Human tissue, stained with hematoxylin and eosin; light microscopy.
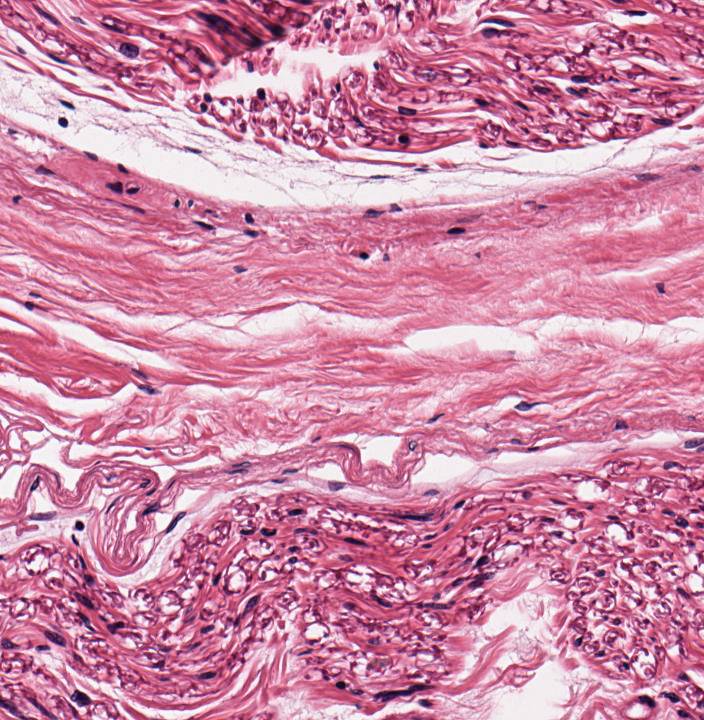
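Tibial nerve. A broad band of dense pink fibrous tissue crosses the middle horizontally, its collagen in wavy parallel bundles running mostly left to right, with sparse small dark elongated nuclei. More cellular tissue lies above and below. The lower part is packed with small round pale-centred profiles, many with a tiny central pink dot.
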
